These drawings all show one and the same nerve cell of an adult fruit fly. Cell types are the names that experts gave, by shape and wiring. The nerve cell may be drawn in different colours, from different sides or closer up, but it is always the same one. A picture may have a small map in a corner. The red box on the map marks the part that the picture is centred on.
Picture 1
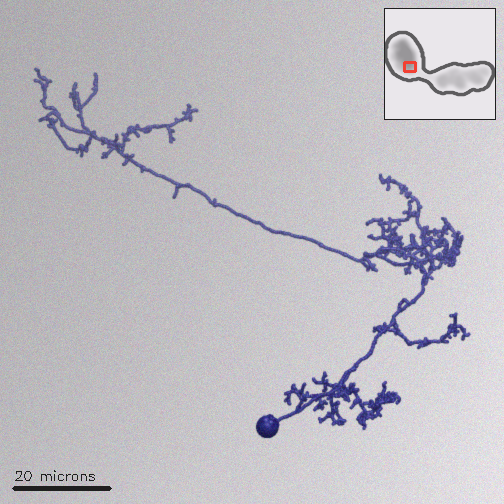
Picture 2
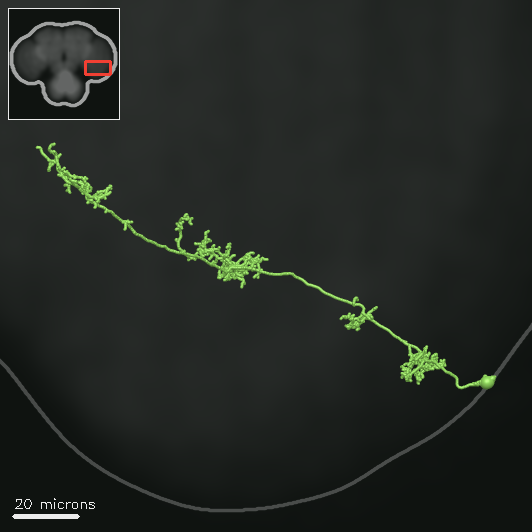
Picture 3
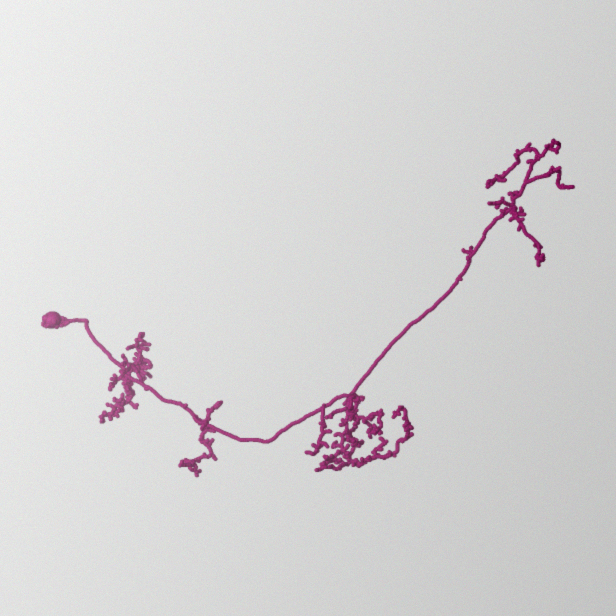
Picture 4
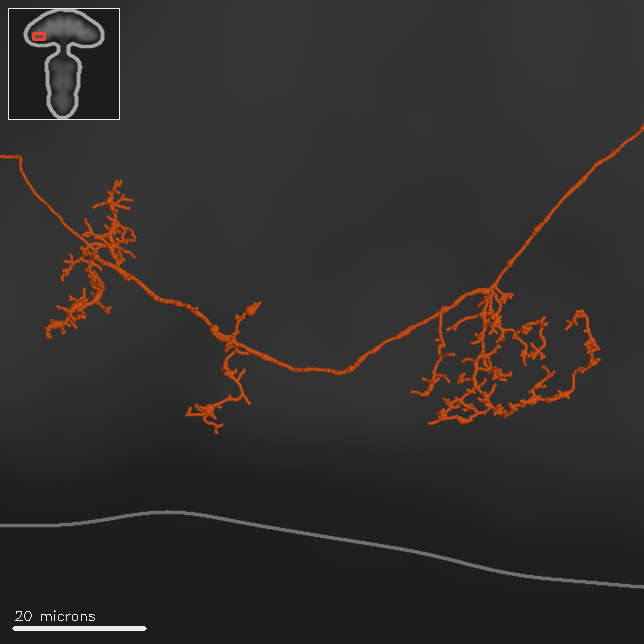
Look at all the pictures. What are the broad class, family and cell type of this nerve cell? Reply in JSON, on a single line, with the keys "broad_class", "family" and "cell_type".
{"broad_class": "optic-lobe intrinsic neuron", "family": "TmY", "cell_type": "TmY4"}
